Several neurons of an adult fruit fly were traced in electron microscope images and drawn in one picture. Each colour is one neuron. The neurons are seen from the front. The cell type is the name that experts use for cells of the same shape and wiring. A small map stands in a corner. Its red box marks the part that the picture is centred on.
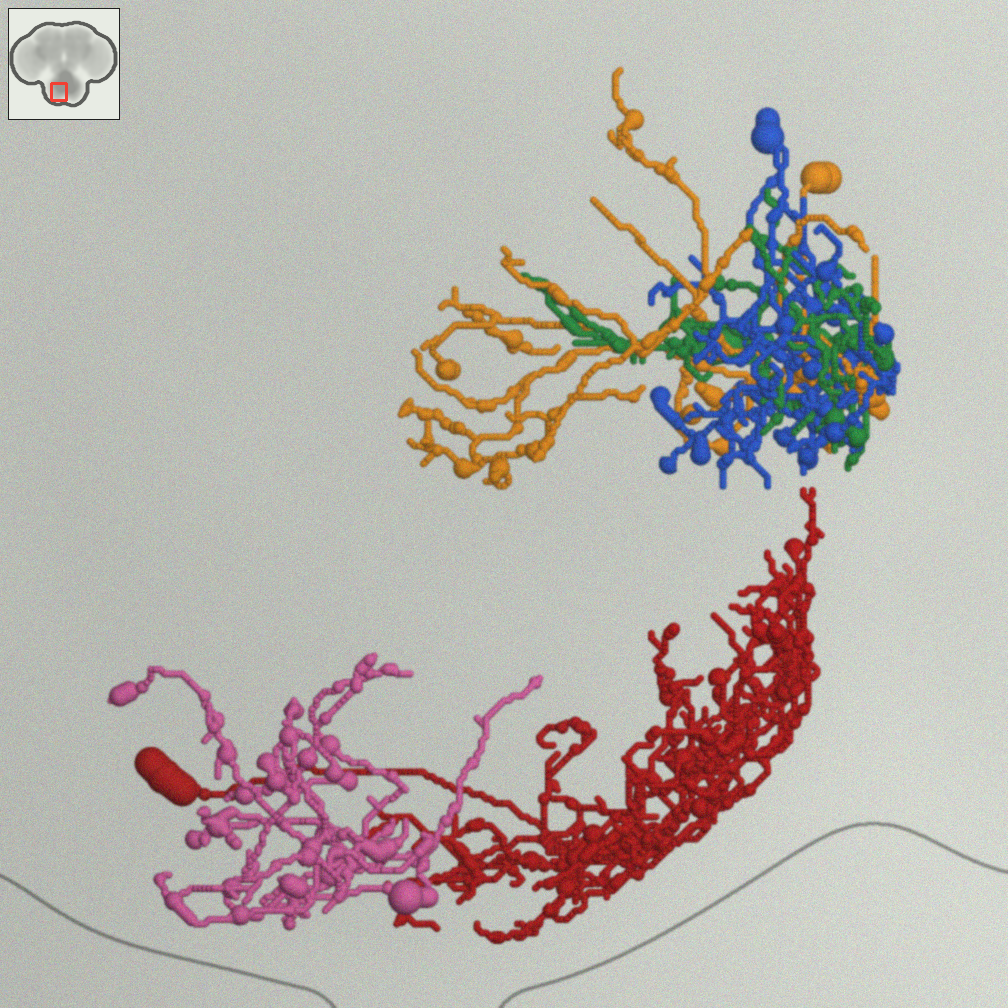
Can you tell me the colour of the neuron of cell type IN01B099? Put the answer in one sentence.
The colour is pink.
